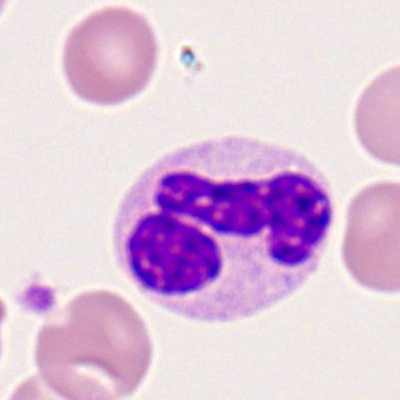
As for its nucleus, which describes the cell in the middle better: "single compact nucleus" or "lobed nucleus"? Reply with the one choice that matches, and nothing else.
Lobed nucleus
